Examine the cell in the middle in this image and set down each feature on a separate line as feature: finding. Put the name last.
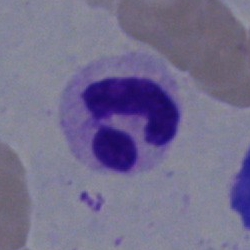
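Nucleus: split into two separate lobes
Larger lobe: horseshoe curve across the top and down the right side
Chromatin: dense, dark purple
Cytoplasm: plenty of it, pale lilac
Name: segmented neutrophil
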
